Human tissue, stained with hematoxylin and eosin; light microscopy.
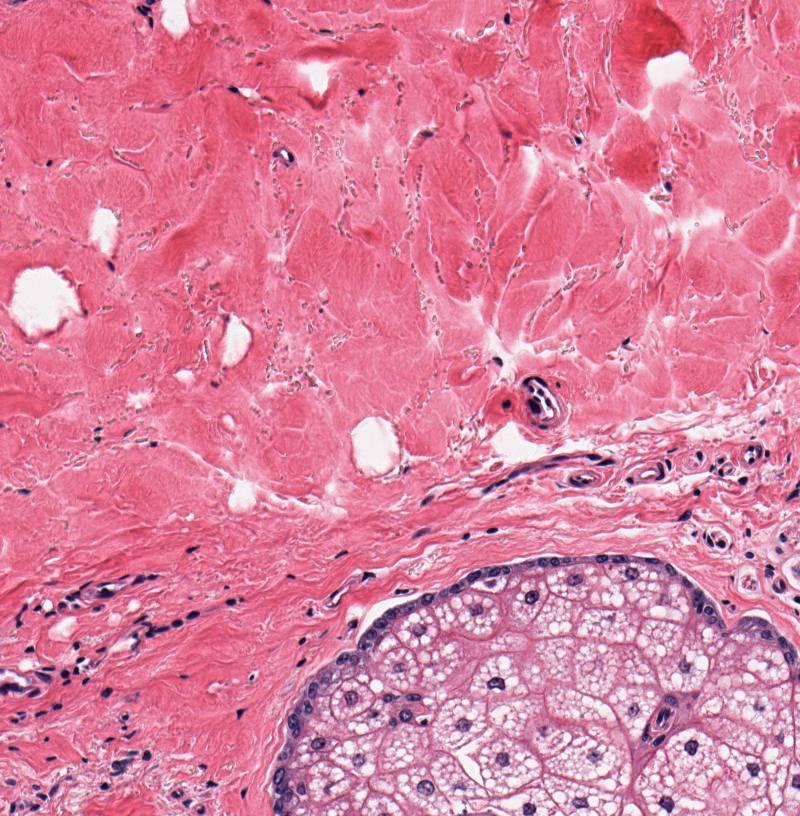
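Skin of the suprapubic region. Within the lobule: pale cytoplasm packed with many small clear vacuoles, a bubbly look. Rim: one layer of small dark-nucleated cells with scant non-vacuolated cytoplasm. Above the lobule, right edge: a cluster of small rounded-lumen blood vessels.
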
